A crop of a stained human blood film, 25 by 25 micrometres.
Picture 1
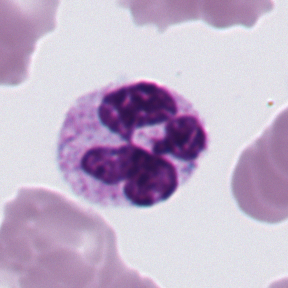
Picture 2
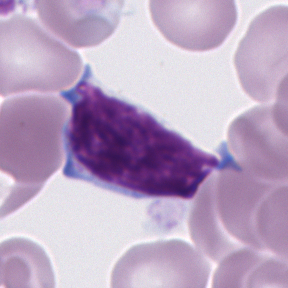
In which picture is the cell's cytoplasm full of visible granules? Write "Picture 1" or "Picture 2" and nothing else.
Picture 1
